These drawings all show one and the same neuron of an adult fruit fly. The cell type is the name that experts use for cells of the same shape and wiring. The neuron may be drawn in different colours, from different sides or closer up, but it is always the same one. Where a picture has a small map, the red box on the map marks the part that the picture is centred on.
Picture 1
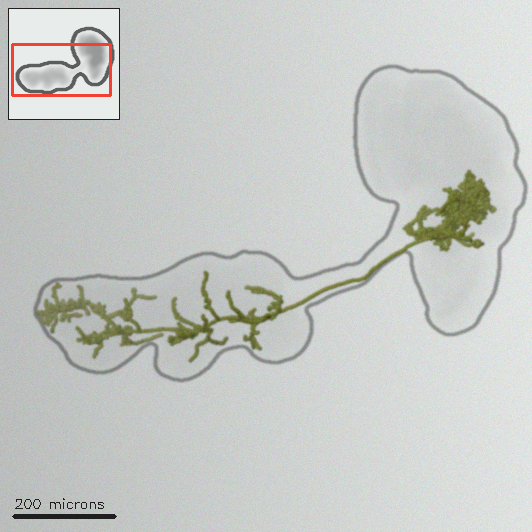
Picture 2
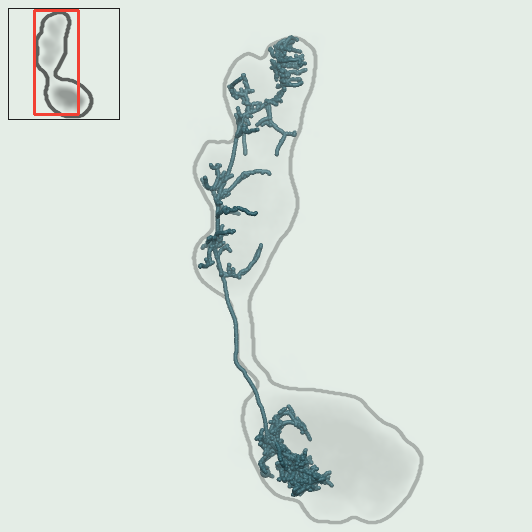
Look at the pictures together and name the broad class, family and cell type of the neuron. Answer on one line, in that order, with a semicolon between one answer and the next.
descending neuron; hemilineage MX3; DNg70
